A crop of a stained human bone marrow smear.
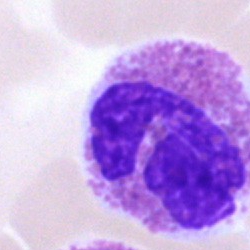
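Eosinophil in a stained human bone marrow smear, the cell in the middle of the image. Its outline is rounded and smoothly curved. The chromatin is dark purple and coarsely clumped, and no nucleoli are visible in the nucleus. The right edge of the cell reaches the edge of the frame.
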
